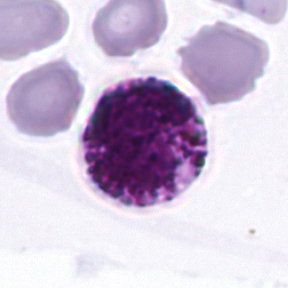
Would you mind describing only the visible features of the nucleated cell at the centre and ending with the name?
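Coarse dark purple granules crowd this cell, lying over the nucleus as well as the cytoplasm. Beneath them, the outline of the nucleus is hidden. Granules reach right to the cell margin, so the edge has a beaded look. Basophil is the name of this cell.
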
